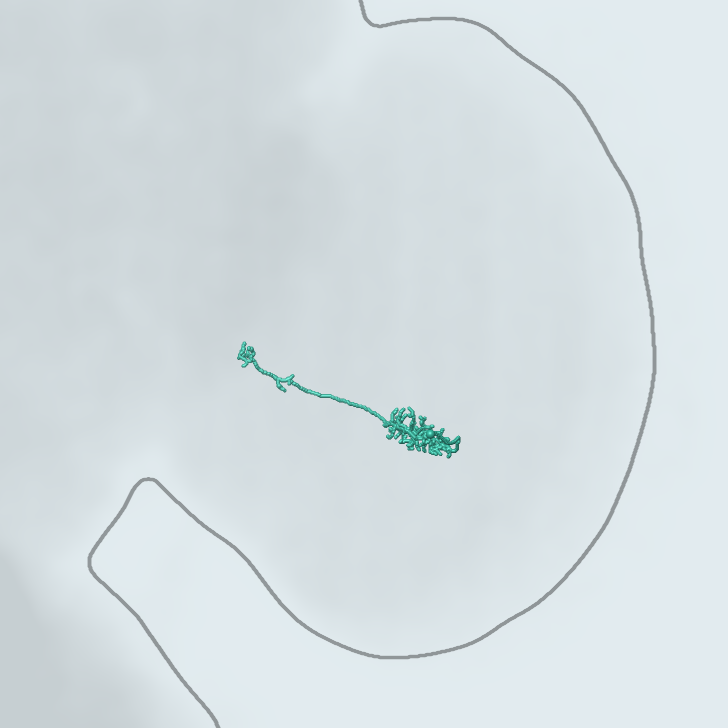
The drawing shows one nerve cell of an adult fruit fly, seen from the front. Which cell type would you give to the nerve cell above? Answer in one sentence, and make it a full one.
This nerve cell carries the cell type designation Tm12.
